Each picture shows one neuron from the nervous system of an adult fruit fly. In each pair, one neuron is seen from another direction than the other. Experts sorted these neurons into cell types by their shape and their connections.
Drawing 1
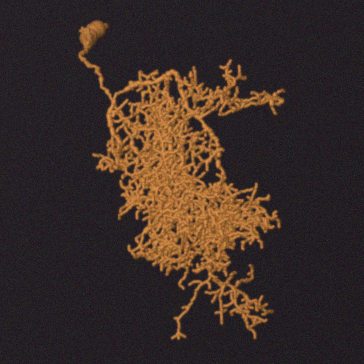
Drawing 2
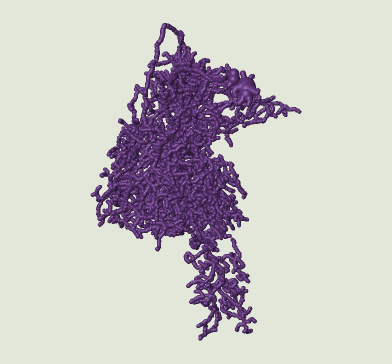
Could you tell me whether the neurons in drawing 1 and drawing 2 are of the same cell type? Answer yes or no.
yes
